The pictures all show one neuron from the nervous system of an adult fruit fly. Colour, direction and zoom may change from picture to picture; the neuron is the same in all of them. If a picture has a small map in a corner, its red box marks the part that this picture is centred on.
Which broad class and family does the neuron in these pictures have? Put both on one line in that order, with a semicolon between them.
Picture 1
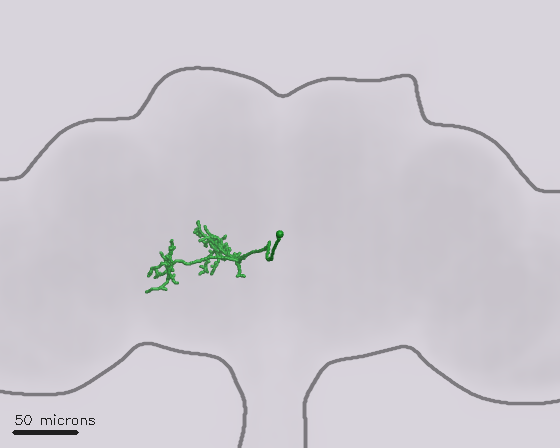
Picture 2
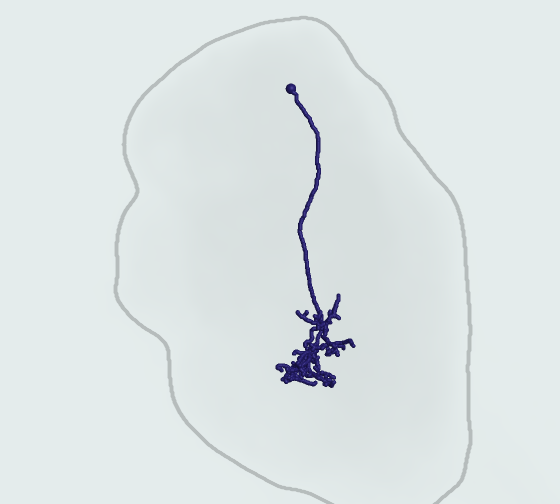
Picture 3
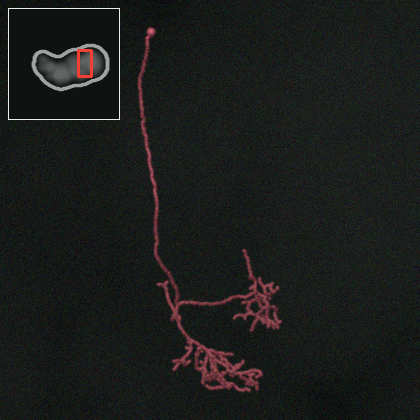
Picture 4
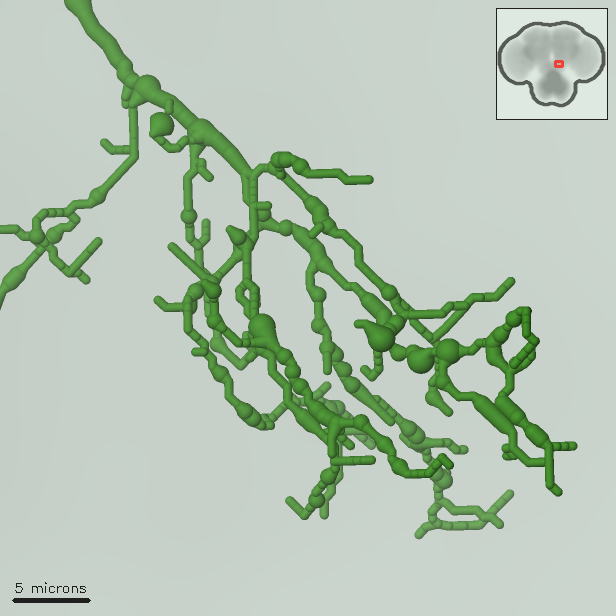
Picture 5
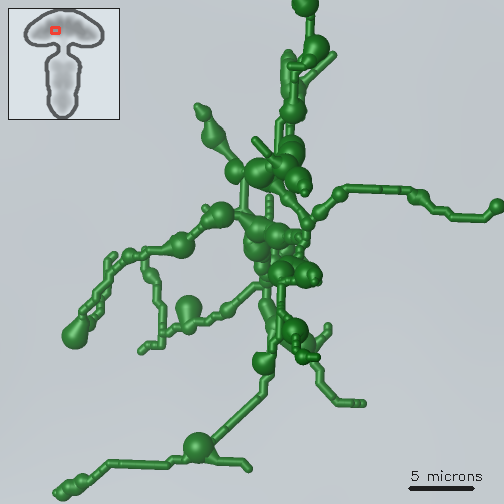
central-brain intrinsic neuron; hemilineage DM1_antero_ventral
